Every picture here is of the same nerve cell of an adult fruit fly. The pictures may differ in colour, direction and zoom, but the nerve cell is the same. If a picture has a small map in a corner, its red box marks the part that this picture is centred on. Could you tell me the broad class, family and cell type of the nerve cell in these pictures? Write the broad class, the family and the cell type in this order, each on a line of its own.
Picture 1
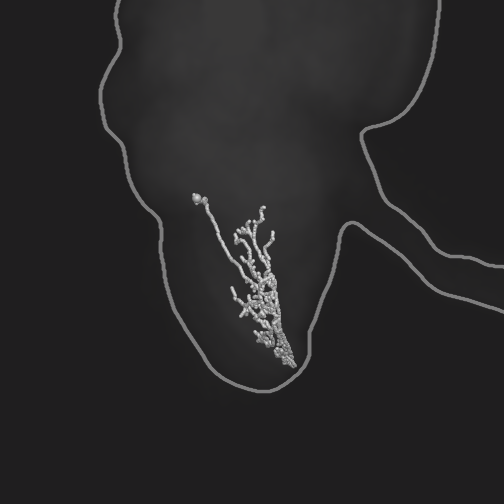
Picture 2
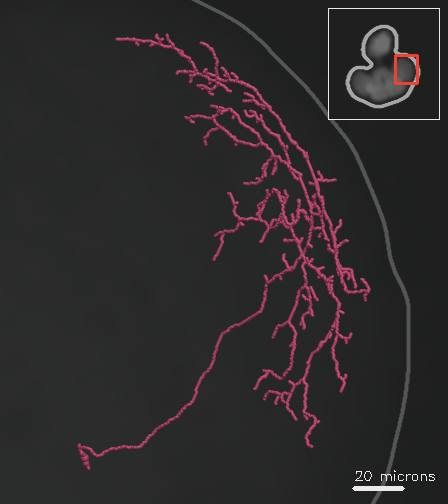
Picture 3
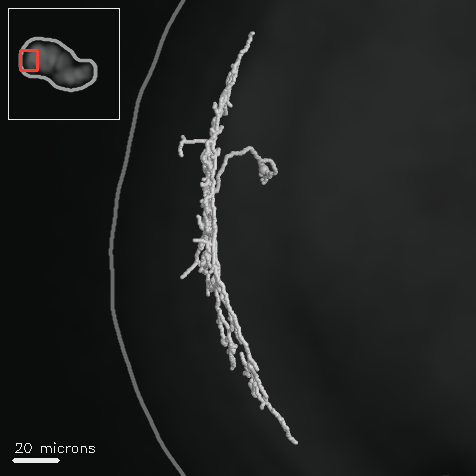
optic-lobe intrinsic neuron
Cm
Cm12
